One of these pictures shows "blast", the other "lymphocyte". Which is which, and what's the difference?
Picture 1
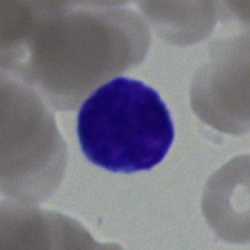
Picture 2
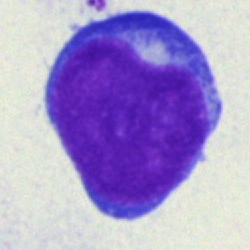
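Picture 1 is a lymphocyte; picture 2 is a blast. The lymphocyte has a round, smooth outline, and dark purple stain fills almost the whole cell, with no clear rim of cytoplasm.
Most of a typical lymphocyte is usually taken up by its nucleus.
Its chromatin is dense and dark, with faint mottling, whereas the blast's chromatin is finely granular and evenly spread.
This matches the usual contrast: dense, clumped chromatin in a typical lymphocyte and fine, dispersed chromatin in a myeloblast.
No nucleolus, granules or vacuoles can be seen in the lymphocyte.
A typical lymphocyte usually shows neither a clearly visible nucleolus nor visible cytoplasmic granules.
The blast's outline is smooth and roughly rounded-triangular, narrowing toward the bottom. Its large nucleus has a shallow notch on the upper right side, where a pale, almost clear patch of cytoplasm sits. Its cytoplasm is deep blue and shows no granules.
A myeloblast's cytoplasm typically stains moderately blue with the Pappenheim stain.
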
